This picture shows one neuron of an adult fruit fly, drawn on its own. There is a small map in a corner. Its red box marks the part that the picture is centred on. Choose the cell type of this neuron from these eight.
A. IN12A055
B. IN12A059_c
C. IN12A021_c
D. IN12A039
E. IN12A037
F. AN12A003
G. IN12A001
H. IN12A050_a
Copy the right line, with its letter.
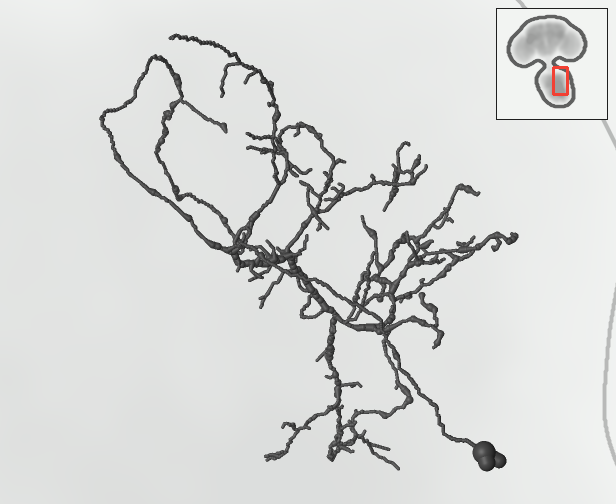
H. IN12A050_a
